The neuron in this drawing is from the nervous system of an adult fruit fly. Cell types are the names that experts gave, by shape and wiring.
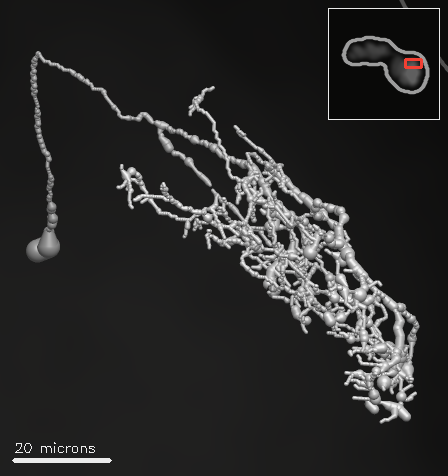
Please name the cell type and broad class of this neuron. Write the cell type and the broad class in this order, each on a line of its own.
GNG253
central-brain intrinsic neuron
